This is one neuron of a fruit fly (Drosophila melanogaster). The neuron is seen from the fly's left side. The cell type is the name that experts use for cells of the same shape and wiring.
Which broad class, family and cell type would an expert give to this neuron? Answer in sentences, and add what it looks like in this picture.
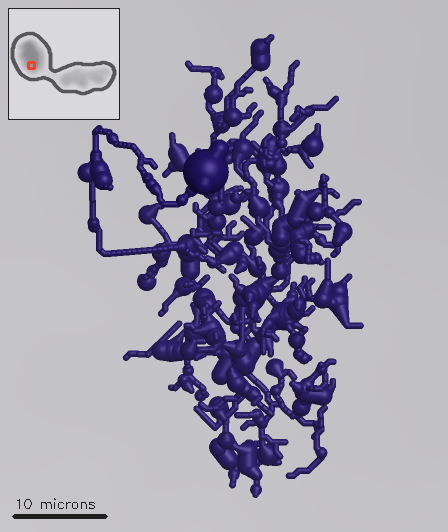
Its broad class is optic-lobe intrinsic neuron. The family is Dm. It is of cell type Dm12. From top to bottom in the picture it spans about 50 microns. Dozens of branch ends can be seen.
